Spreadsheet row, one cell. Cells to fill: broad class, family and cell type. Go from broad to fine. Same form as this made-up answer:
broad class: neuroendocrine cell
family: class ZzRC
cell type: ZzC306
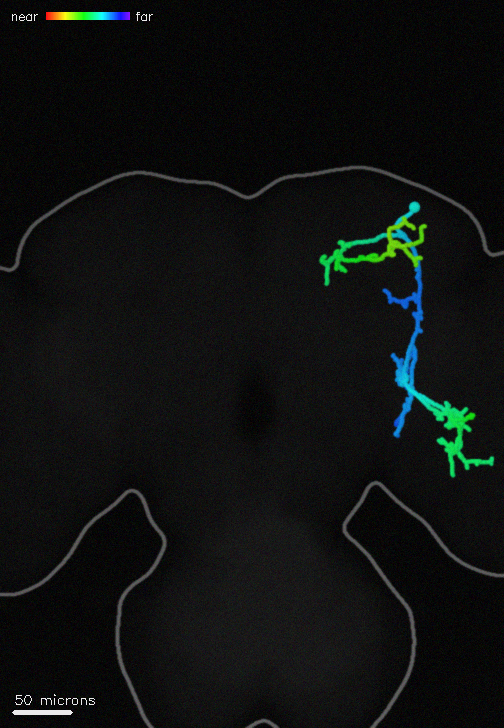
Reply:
broad class: visual projection neuron
family: hemilineage SLPpl1
cell type: CL125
